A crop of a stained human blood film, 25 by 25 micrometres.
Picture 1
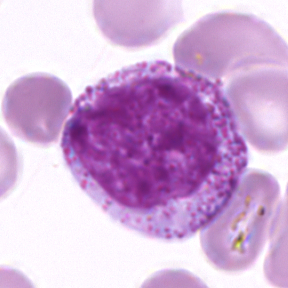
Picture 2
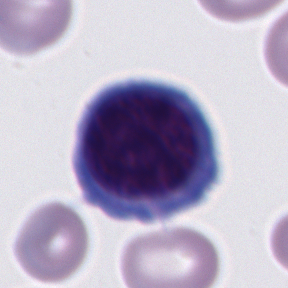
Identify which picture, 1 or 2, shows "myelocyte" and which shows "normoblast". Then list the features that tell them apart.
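The myelocyte is in picture 1; the normoblast is in picture 2. The myelocyte's cytoplasm holds many small reddish-purple granules, and the cytoplasm between them is pale and nearly colourless.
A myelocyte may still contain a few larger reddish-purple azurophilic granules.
The normoblast, by contrast, shows no granules in its clear blue cytoplasm, which also contains no vacuoles.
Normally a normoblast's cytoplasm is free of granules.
In both cells the chromatin is clumped: deep purple and patchy in the myelocyte, dark purple and coarse in the normoblast.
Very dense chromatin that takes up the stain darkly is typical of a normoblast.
No nucleolus stands out in the normoblast's nucleus, which is round in outline and about 10 micrometres across. The normoblast itself is about 13 micrometres across, about 2 times as wide as a red cell that lies whole in the picture. Its outline is nearly round with a slightly ragged lower edge, while the myelocyte is roughly round, with its nucleus filling most of the cell and red cells pressing against its right side.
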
